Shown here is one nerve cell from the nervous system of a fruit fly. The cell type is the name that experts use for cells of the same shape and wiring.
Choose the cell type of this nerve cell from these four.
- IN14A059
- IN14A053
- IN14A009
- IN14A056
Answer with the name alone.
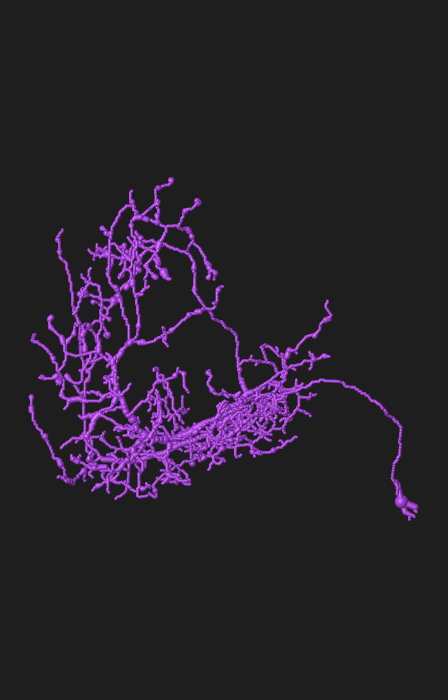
IN14A009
